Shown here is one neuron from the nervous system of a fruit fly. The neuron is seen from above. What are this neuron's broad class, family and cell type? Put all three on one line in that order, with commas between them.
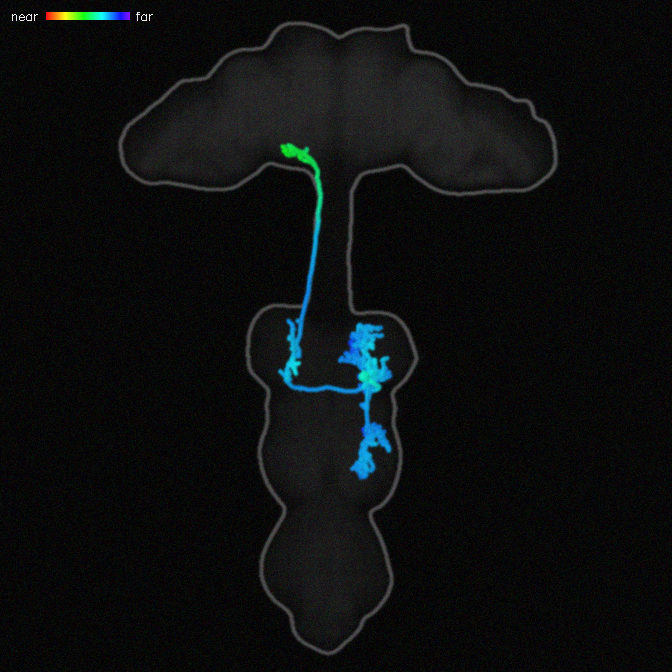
ascending neuron, hemilineage 19B, AN19B018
